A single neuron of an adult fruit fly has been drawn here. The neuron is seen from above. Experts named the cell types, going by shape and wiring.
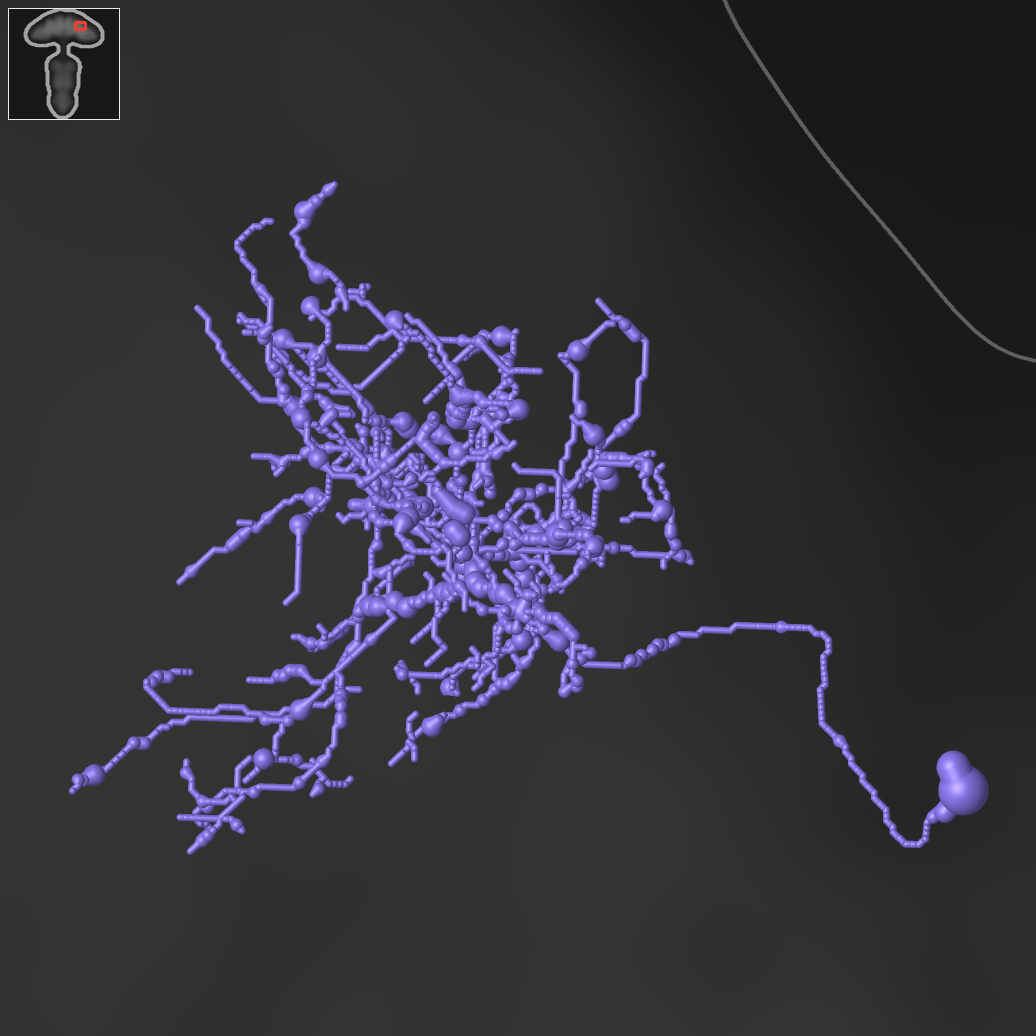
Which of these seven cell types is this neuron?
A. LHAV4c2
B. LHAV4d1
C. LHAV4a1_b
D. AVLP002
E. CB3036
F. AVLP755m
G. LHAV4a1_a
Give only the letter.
D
